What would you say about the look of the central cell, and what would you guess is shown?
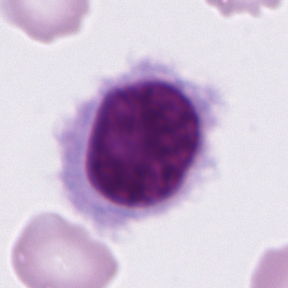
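Working around the cell first, the edge of the cytoplasm is ragged, with many fine hair-like projections on all sides. Next, the nucleus is rounded, with no indentation or lobes, and no distinct nucleoli are visible in it. Last, the cytoplasm shows no distinct granules. The cell is a hairy cell.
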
